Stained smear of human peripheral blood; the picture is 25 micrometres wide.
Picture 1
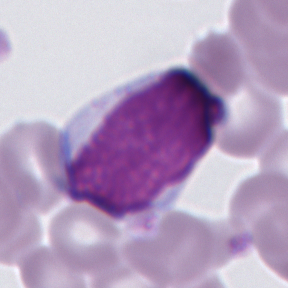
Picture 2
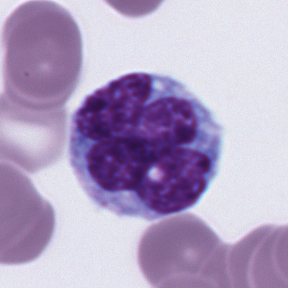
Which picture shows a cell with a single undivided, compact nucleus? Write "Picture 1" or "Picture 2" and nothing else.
Picture 1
